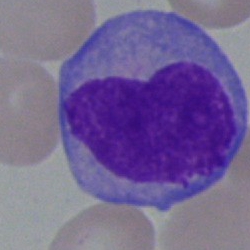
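Monocyte in a stained bone marrow smear. First, the nucleus has a notch in its upper edge that gives it an indented shape. Second, it sits in the lower part of the cell, leaving a wider band of cytoplasm above. Third, the chromatin is finely granular rather than clumped into coarse blocks. Finally, the cytoplasm is pale blue.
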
